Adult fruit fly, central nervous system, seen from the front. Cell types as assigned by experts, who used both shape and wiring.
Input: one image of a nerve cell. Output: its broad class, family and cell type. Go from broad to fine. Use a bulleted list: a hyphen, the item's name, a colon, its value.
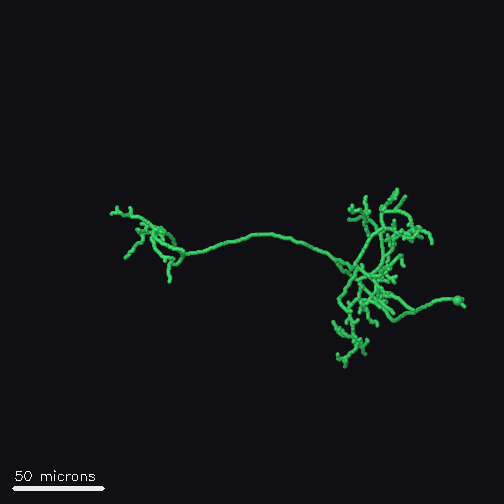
- broad class: nerve-cord intrinsic neuron
- family: hemilineage 08B
- cell type: IN08B056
